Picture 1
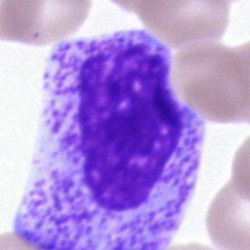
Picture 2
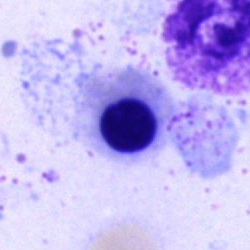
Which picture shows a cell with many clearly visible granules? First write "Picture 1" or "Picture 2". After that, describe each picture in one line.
Picture 1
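Picture 1: Numerous purple granules are scattered throughout the cytoplasm.
Picture 2: The cytoplasm contains no visible granules.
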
